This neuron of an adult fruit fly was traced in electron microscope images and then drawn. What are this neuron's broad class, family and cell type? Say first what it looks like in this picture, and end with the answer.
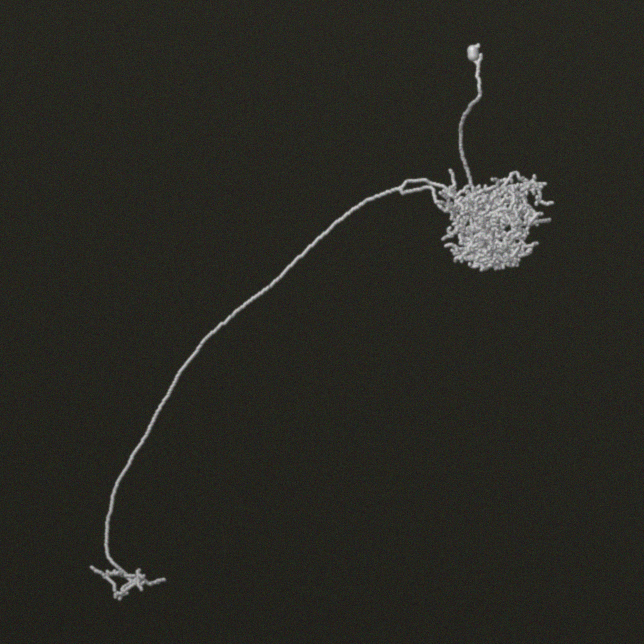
The cell body can be seen at the upper right of the picture. Dozens of branch ends can be seen. It is a central-brain intrinsic neuron. The family is hemilineage VLPl&d1_lateral. The cell type is AVLP264.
